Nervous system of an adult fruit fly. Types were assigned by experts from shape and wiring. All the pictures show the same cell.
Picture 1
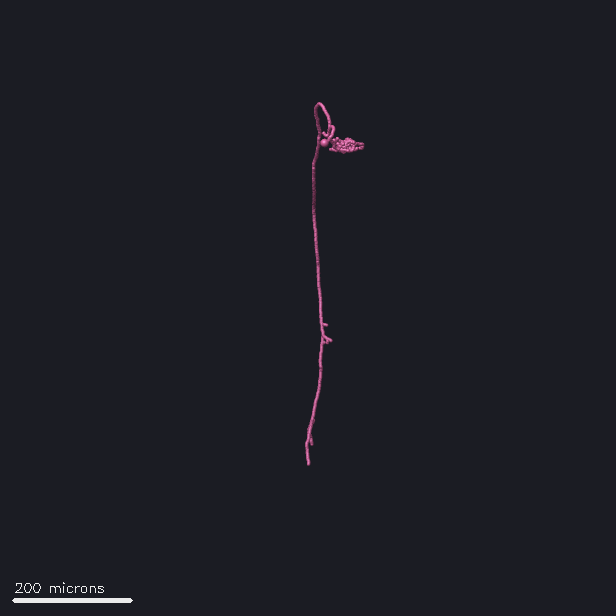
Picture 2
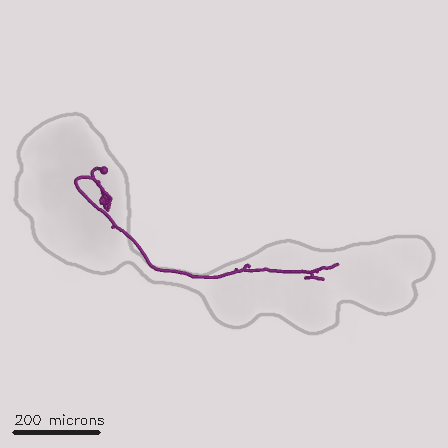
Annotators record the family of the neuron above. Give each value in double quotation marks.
"hemilineage PSp2"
